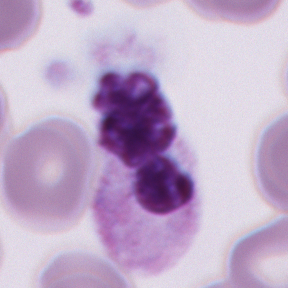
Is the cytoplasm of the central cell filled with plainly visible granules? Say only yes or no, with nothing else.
Yes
